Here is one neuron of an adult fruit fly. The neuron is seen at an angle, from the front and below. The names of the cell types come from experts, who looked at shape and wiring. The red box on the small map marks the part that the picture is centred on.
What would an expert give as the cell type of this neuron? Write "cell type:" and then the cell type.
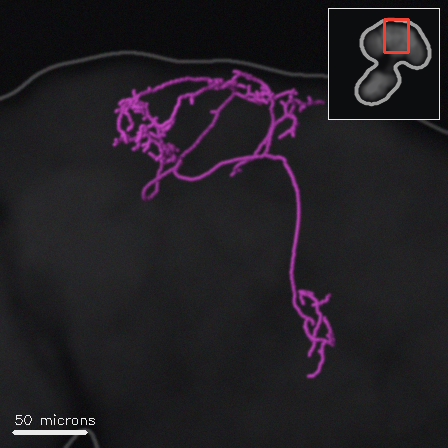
cell type: SMP716m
